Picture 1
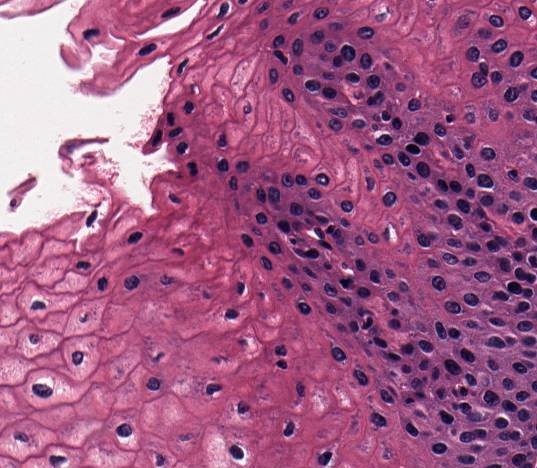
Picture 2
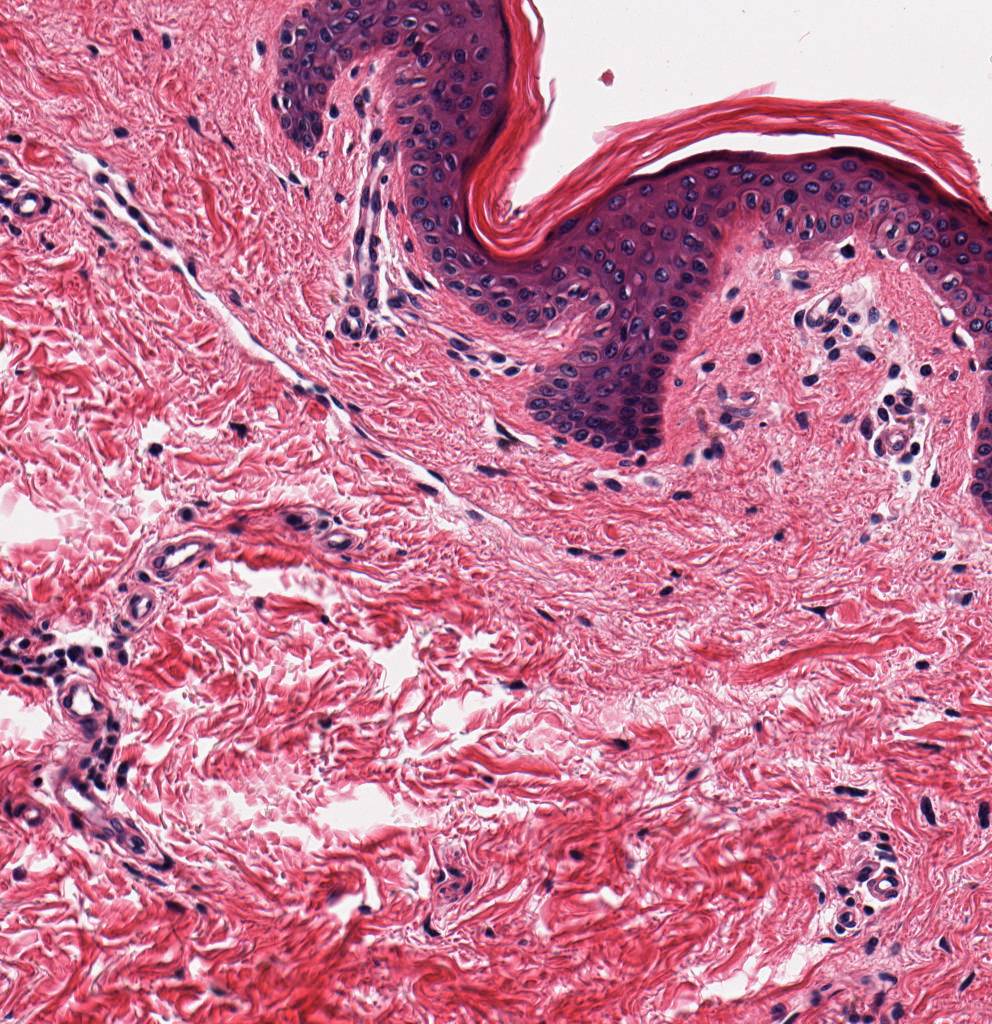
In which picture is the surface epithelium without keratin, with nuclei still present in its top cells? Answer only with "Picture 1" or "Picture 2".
Picture 1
